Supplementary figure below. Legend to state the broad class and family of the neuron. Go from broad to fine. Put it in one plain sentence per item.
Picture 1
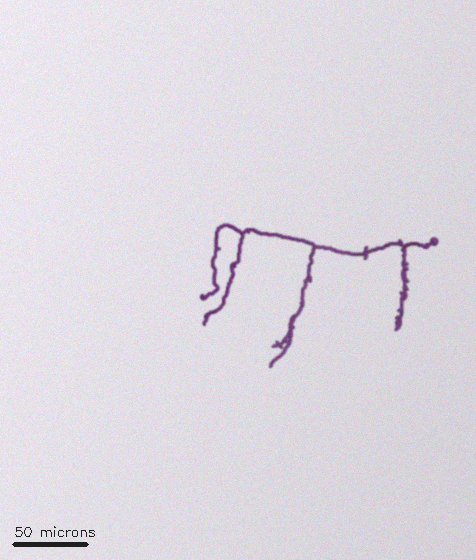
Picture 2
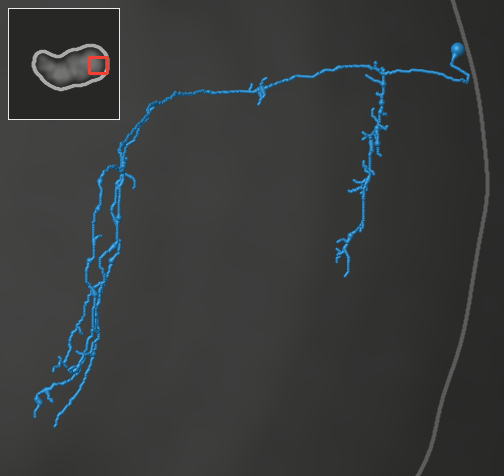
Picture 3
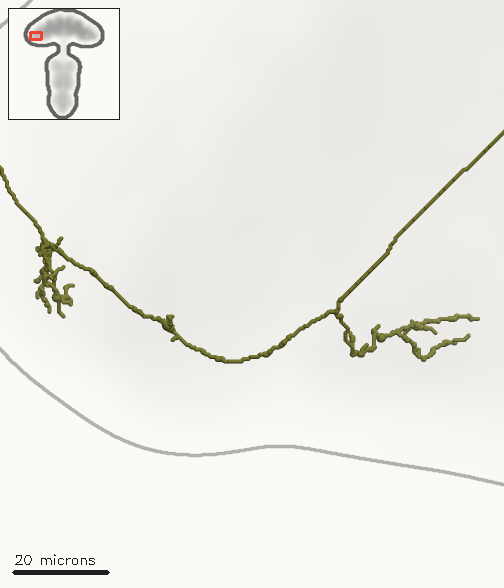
An optic-lobe intrinsic neuron of the TmY family.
